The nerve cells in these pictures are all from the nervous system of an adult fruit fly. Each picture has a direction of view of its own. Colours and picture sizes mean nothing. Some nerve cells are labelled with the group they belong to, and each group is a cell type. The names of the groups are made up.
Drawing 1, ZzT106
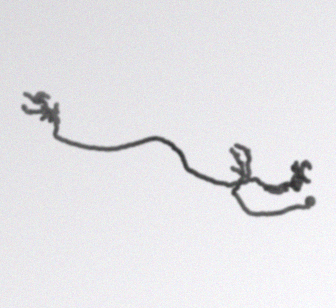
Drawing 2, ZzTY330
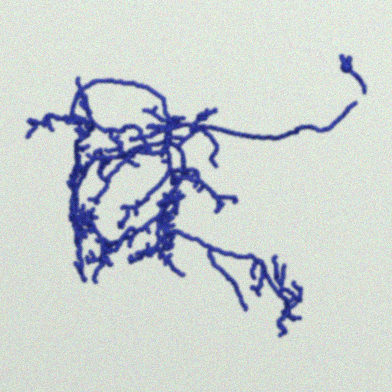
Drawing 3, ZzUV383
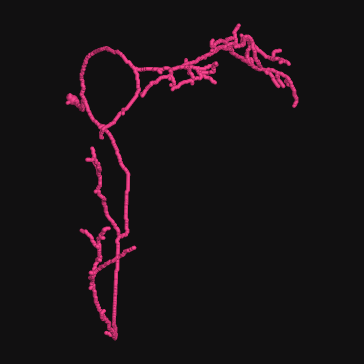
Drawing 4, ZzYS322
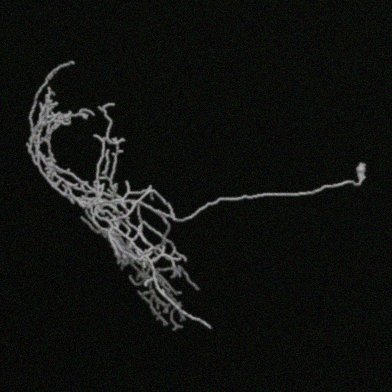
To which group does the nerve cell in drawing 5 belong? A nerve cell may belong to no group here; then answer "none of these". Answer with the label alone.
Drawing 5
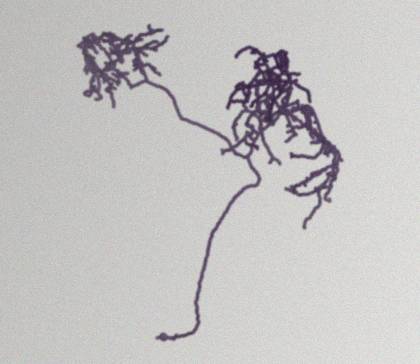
ZzYS322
